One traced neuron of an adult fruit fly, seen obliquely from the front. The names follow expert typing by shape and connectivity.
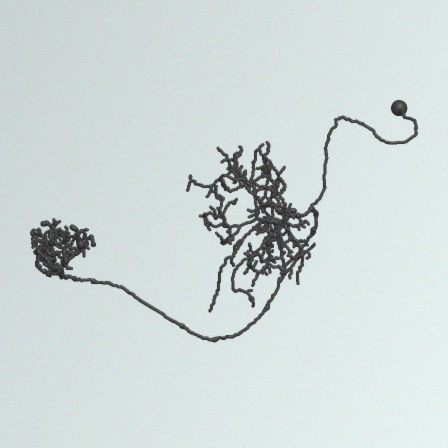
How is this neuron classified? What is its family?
class CX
